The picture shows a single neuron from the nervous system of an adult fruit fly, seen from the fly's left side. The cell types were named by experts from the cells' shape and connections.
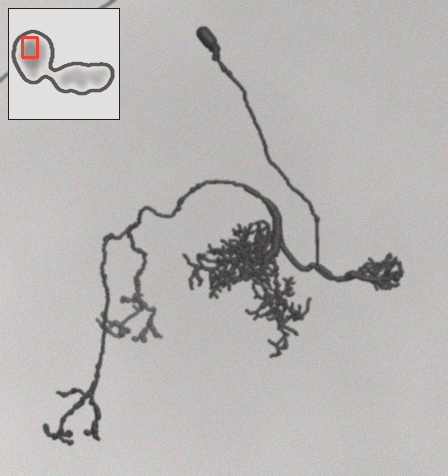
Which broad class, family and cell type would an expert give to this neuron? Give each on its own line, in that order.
central-brain intrinsic neuron
class CX
PFL2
